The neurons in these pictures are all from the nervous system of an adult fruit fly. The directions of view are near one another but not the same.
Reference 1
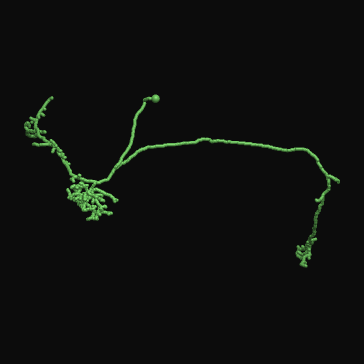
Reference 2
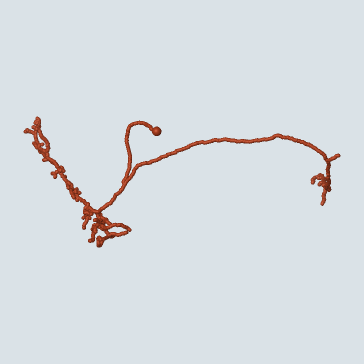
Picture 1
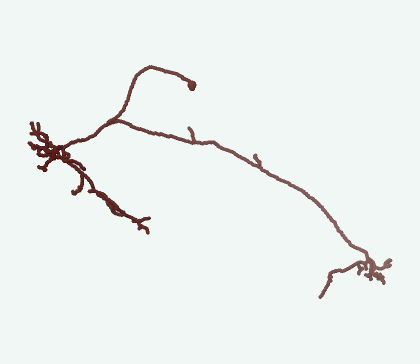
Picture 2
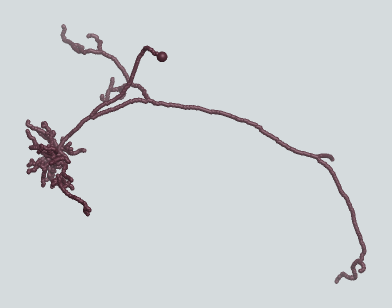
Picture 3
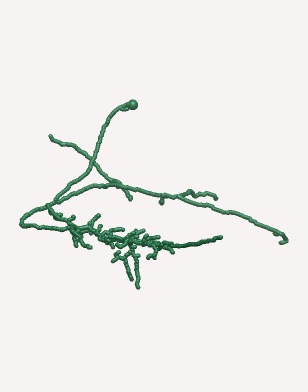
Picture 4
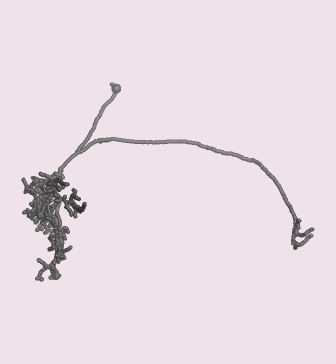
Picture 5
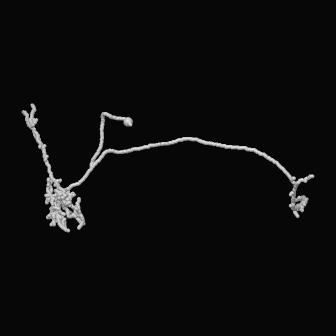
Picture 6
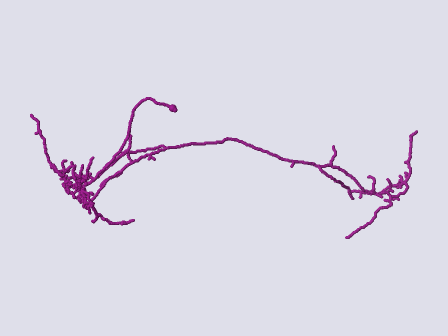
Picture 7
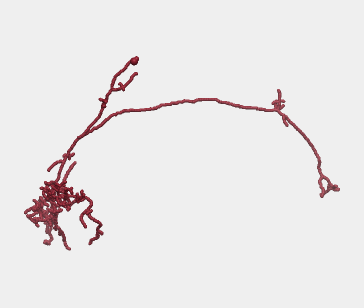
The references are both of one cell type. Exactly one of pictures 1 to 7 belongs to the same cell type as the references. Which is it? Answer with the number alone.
5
